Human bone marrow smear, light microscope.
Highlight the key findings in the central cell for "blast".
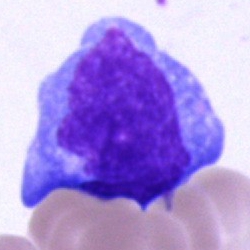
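The nucleus of this blast is large, and that part fits.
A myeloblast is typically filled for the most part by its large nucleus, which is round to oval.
The shape is where it departs: this nucleus is irregular, roughly triangular.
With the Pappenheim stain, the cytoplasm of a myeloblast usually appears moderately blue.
The cytoplasm here is blue, which agrees, and it turns a deeper blue along the outer edge than near the nucleus. Now look at the chromatin: finely granular, with no coarse dark clumps.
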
